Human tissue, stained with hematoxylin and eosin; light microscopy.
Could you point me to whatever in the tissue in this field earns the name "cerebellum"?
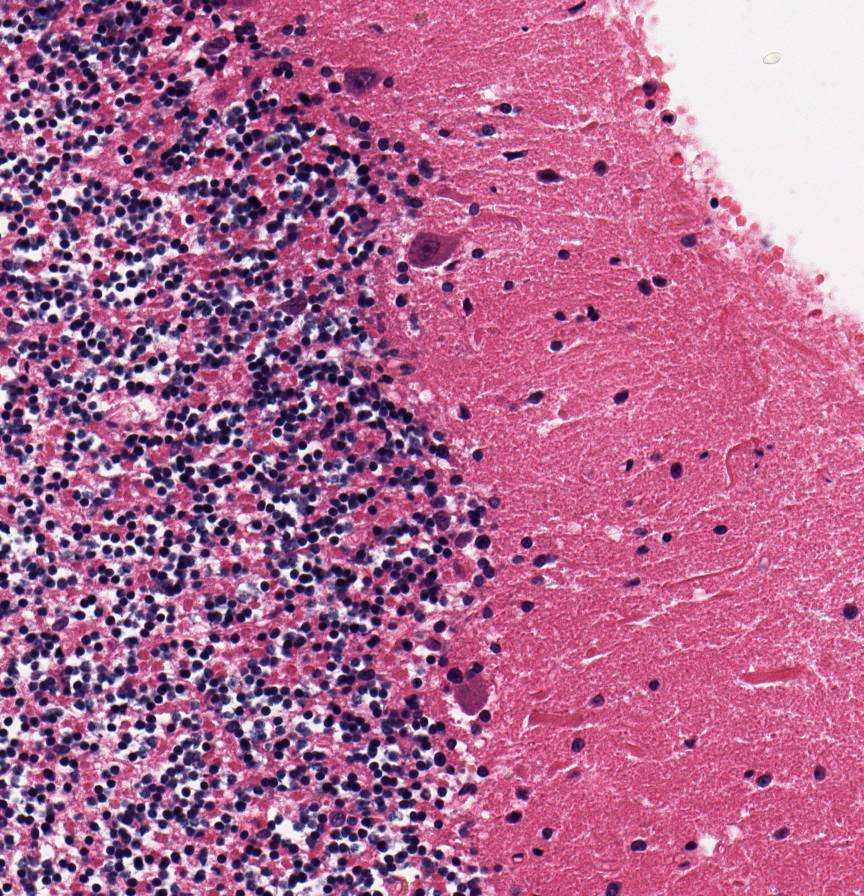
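Start on the left of the diagonal border, where a dark, densely cellular layer is packed with small, round, dark-staining nuclei showing very little visible cytoplasm.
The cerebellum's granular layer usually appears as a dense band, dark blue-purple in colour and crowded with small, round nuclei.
This left layer fits that well, and it goes with the name cerebellum. Now follow the border itself: a few large neurons with abundant purplish cytoplasm, the Purkinje cells, lie there singly and widely spaced. On the right is a pale, sparsely cellular pink layer of finely fibrillar neuropil holding only scattered small nuclei.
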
